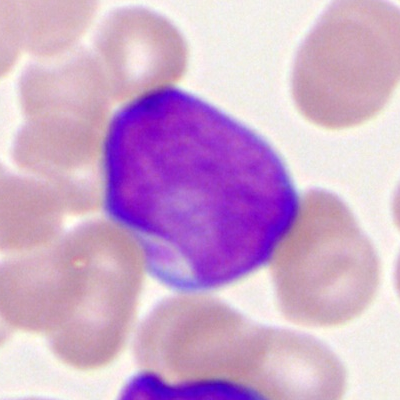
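A myeloblast lies at the centre of this stained human blood smear. Notice that its nucleus is one single mass with no lobes, filling nearly the whole cell so that very little cytoplasm remains. That cytoplasm is pale blue. Now look closely at the chromatin: it is finely textured and evenly spread, without coarse dark clumps.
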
